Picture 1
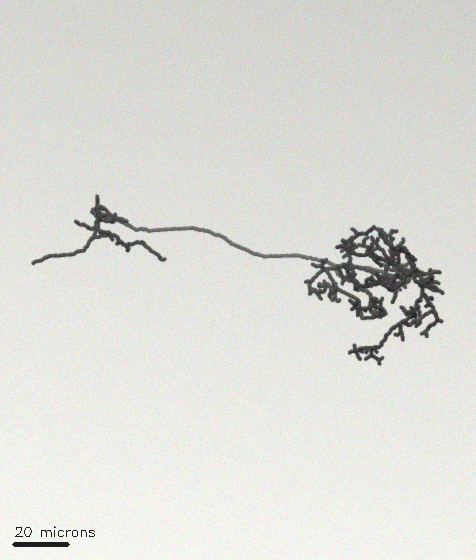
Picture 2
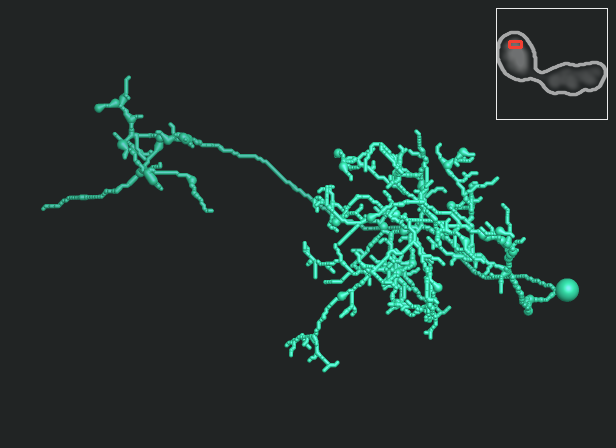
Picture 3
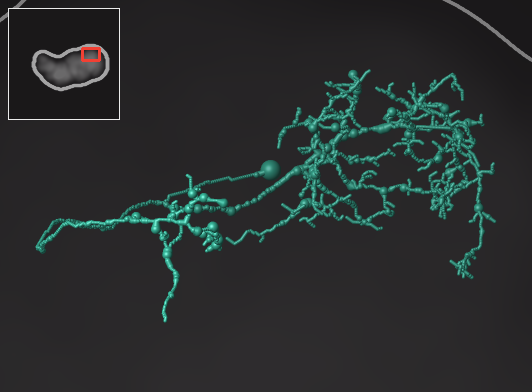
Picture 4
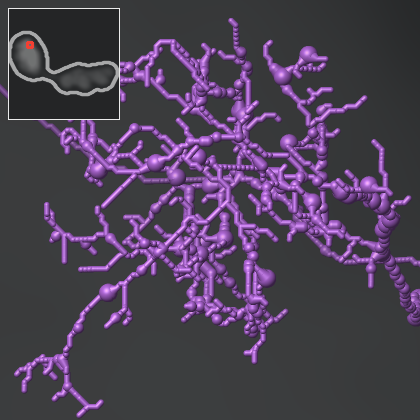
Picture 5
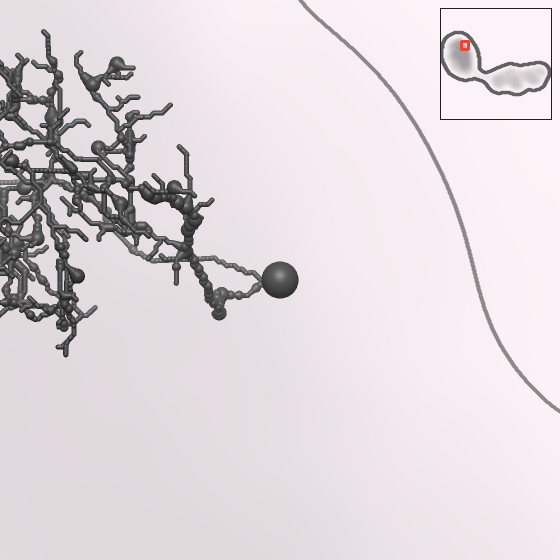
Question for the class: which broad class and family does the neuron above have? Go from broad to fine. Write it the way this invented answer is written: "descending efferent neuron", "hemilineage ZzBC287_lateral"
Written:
"central-brain intrinsic neuron", "hemilineage DL2_dorsal"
